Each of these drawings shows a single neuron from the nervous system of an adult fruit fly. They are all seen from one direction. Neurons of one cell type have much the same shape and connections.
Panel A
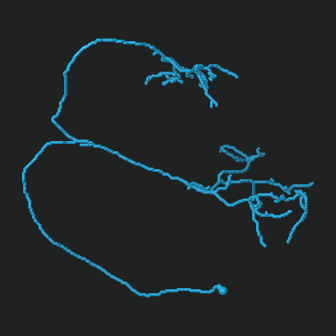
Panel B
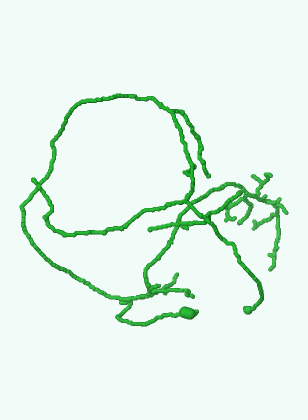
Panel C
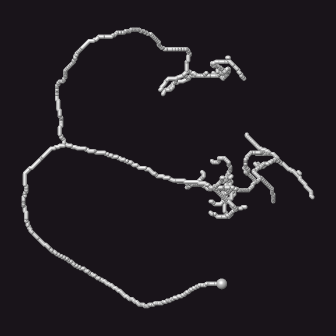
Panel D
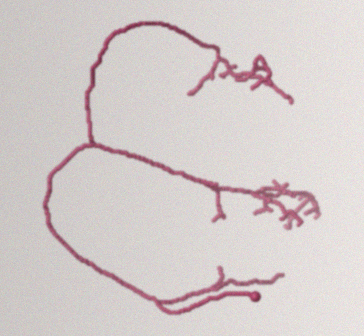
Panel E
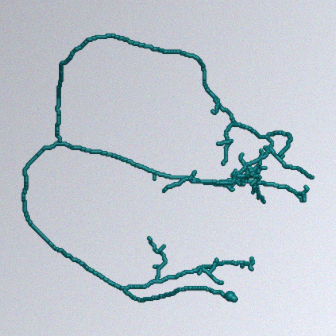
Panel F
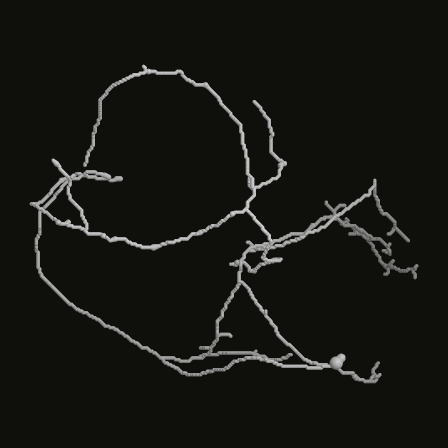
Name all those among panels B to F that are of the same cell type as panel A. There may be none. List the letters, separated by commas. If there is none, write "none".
C, D, E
